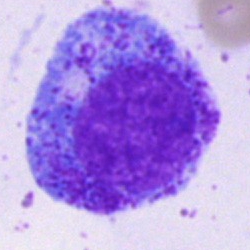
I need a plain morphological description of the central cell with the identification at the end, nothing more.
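Look first at the nucleus: its chromatin is finely stippled, not coarsely clumped. The cytoplasm around it stains blue, and numerous dark purple granules are scattered all through it. Now find the upper-left side of the nucleus, where a pale zone with few granules lies in the cytoplasm beside it. This cell is a promyelocyte.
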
